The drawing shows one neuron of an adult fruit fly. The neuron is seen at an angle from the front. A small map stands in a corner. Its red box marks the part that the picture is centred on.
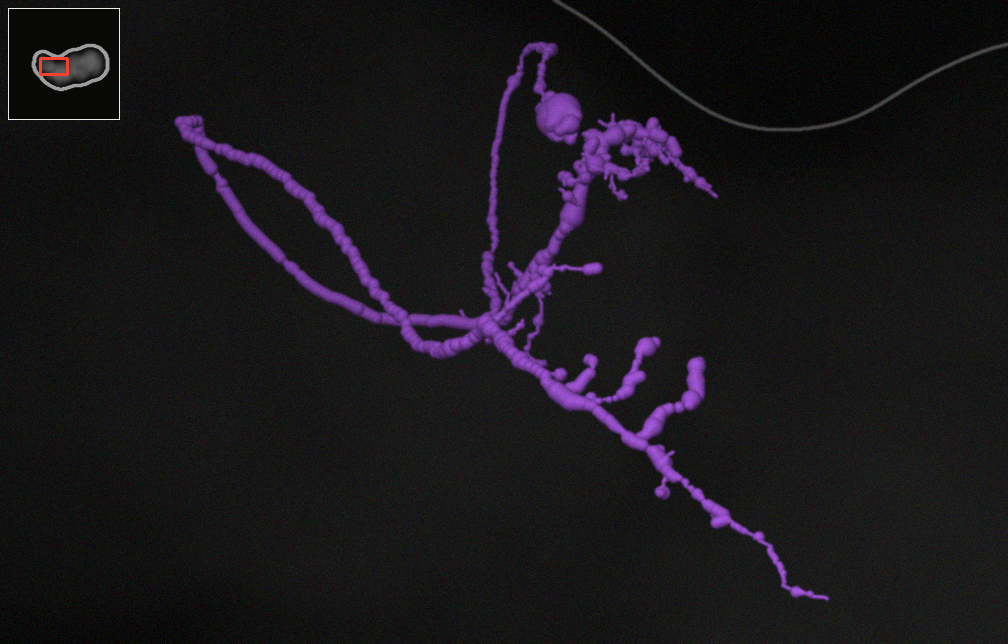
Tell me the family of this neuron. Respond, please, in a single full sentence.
What the neuron belongs to is the family hemilineage 19B.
